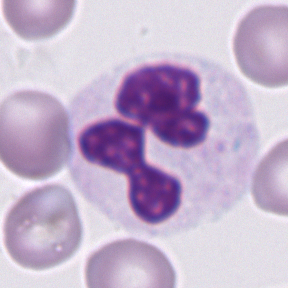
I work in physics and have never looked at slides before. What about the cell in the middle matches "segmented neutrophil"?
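Several features of the central cell fit a segmented neutrophil. Its nucleus is divided into several lobes linked by narrow constrictions.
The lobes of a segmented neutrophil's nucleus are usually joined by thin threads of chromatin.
The chromatin is dark purple and coarsely clumped.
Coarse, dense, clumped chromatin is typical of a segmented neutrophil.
Fine, faint granules lie in the cytoplasm.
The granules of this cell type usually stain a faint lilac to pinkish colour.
The cytoplasm itself is plentiful and pale lilac-pink.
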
